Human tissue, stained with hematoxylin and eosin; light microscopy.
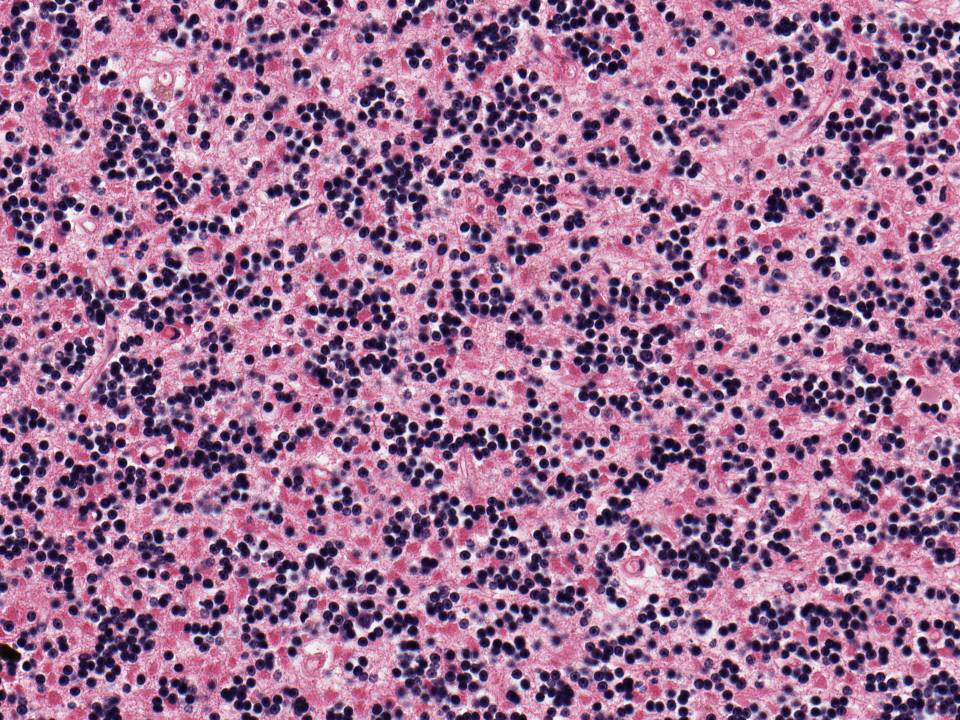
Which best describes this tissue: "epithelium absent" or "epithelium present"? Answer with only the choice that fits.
Epithelium absent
